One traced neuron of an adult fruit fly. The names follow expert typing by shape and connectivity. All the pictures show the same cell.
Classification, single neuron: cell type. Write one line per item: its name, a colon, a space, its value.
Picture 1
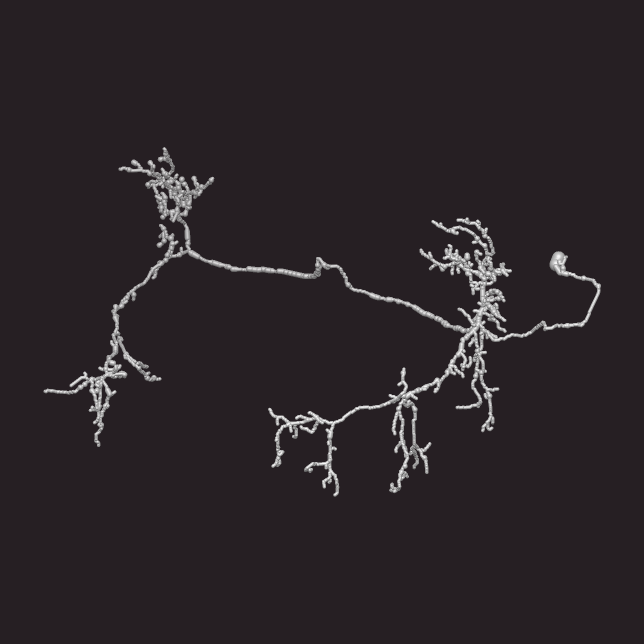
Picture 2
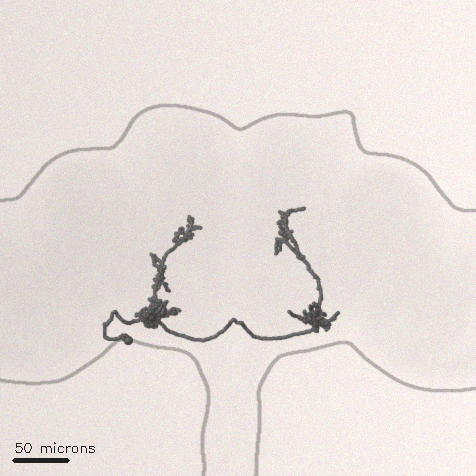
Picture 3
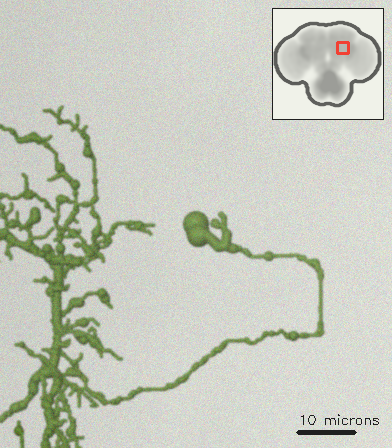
cell type: PS173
